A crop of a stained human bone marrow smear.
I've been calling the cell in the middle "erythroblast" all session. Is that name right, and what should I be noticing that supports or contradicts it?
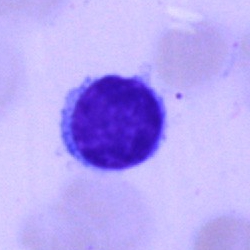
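First, what's there: a round outline with small irregular blebs on the left edge, dark purple chromatin with faint lighter mottling, and a thin, granule-free rim of pale blue cytoplasm, mostly on the left.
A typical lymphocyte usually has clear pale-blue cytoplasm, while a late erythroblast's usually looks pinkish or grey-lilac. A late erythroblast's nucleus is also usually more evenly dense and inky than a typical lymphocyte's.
So the pale blue rim and the mottling both go against erythroblast, and the cell is a lymphocyte.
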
